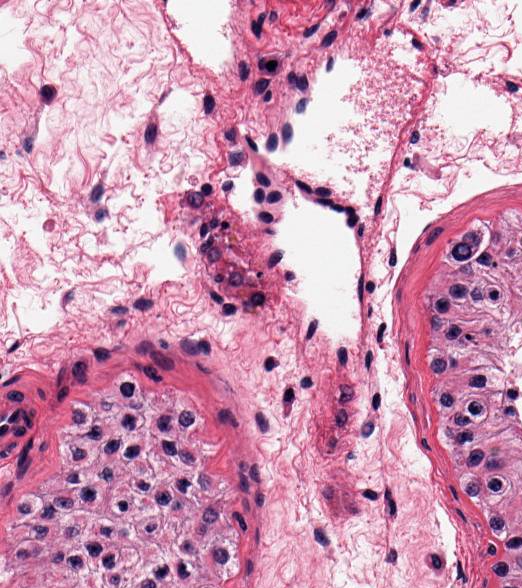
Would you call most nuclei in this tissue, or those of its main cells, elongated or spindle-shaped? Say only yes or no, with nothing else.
No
